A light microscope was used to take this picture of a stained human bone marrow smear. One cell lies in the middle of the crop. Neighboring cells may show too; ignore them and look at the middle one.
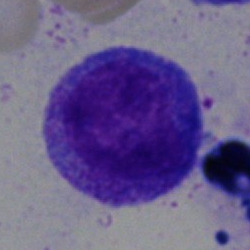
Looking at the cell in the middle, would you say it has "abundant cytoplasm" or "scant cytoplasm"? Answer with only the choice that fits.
Scant cytoplasm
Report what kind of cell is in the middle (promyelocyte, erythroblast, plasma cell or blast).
promyelocyte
